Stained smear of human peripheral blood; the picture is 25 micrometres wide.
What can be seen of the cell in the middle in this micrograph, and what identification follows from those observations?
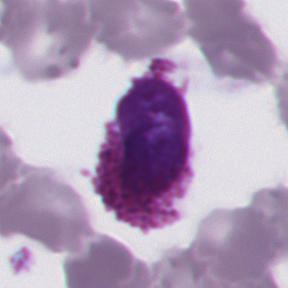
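The chromatin looks dense and deep violet, with a few paler streaks near its middle. Coarse, round, reddish-purple granules are packed along the nucleus's lower left side; almost no granule-free cytoplasm shows. The outline is ragged, loose granules lying past its lower left edge. It measures about 15 by 9 micrometres. An eosinophil, then.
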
